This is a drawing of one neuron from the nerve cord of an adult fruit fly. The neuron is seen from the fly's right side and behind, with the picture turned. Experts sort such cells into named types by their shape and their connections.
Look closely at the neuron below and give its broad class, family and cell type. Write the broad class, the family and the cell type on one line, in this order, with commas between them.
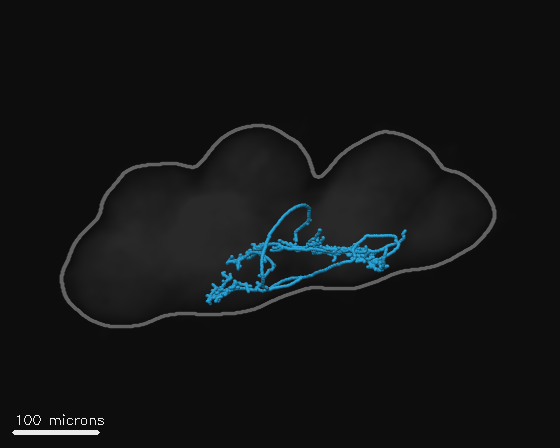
nerve-cord intrinsic neuron, hemilineage 19B, IN19B040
